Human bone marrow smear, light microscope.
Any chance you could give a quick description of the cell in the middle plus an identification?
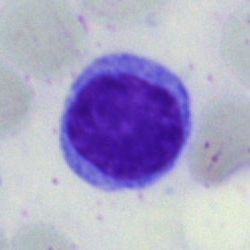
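Chromatin stains deep purple throughout the nucleus. The cytoplasm is blue, with neither granules nor vacuoles visible in it. This is a lymphocyte.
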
